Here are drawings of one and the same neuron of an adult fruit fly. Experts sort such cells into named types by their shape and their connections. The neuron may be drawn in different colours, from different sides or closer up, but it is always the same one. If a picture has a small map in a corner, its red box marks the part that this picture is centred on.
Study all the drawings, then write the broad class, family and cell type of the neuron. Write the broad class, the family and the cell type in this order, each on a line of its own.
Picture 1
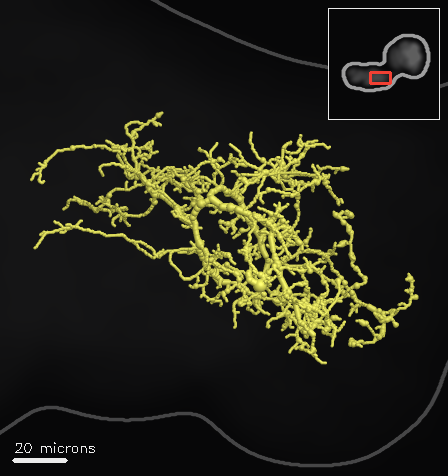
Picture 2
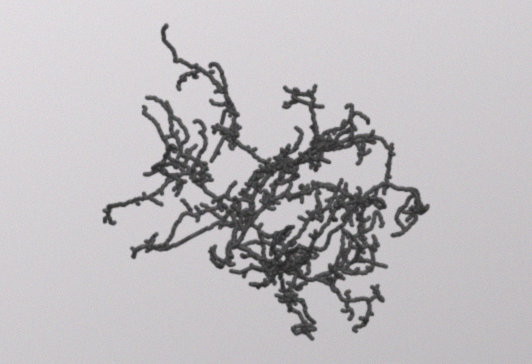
nerve-cord intrinsic neuron
hemilineage 20A.22A
IN20A.22A002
